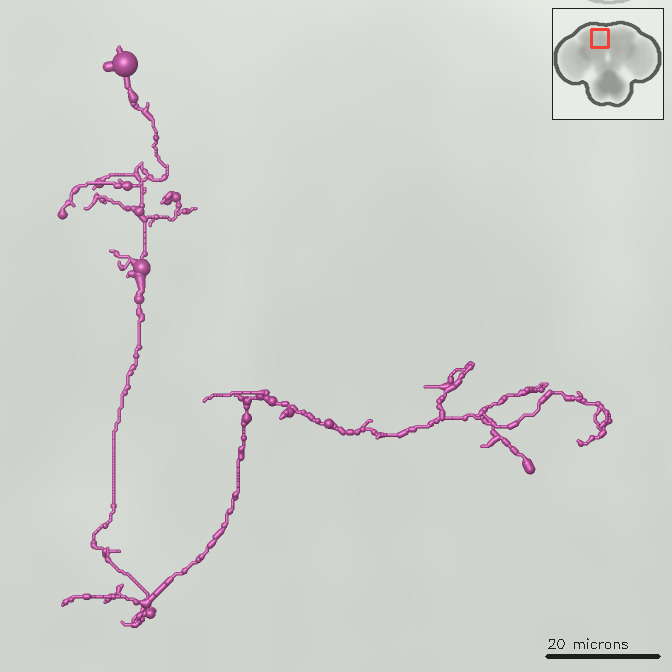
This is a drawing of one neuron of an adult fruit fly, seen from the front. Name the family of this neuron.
class Kenyon Cell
